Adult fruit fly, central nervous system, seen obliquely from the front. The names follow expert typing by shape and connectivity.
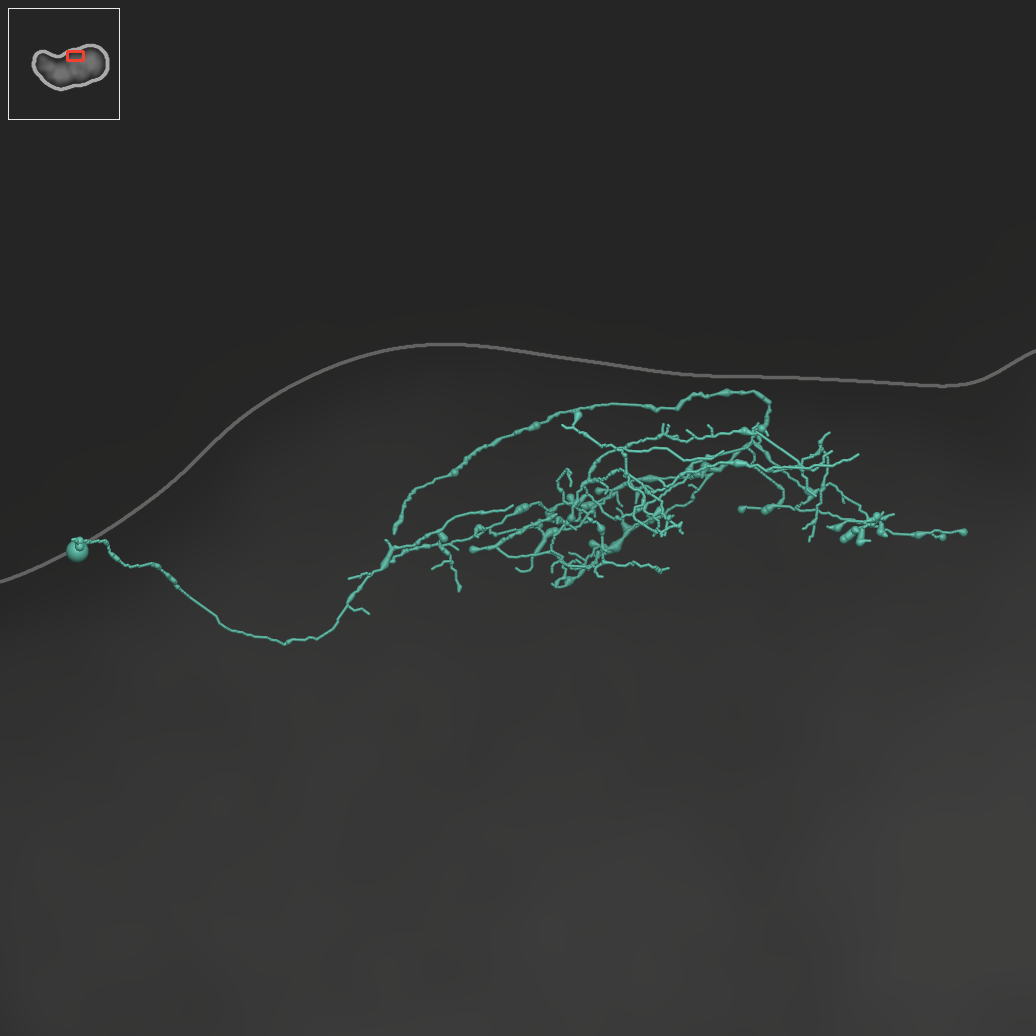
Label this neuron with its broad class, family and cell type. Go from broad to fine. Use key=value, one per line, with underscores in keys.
broad_class=central-brain intrinsic neuron
family=hemilineage SLPpl1
cell_type=SMP215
